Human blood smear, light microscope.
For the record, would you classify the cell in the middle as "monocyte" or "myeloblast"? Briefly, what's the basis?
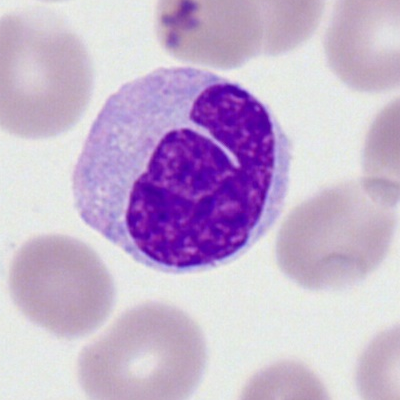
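What you have here is a monocyte. Look at how the nucleus sits toward the lower right, leaving the widest band of cytoplasm on the left. Its chromatin is dark purple and patchy, with paler areas between the clumps. The cytoplasm is plentiful and pale greyish lilac, and it holds fine, faint pinkish granules.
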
